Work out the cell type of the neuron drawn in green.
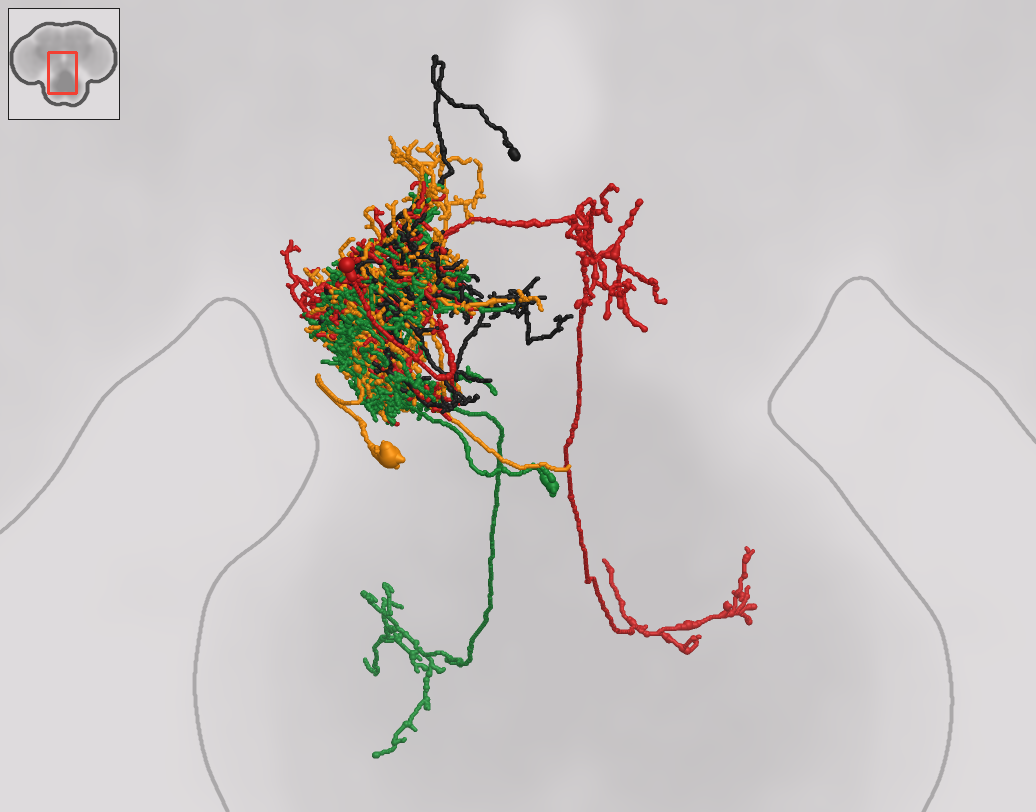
DNge173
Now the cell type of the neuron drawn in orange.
GNG093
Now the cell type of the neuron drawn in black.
GNG459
